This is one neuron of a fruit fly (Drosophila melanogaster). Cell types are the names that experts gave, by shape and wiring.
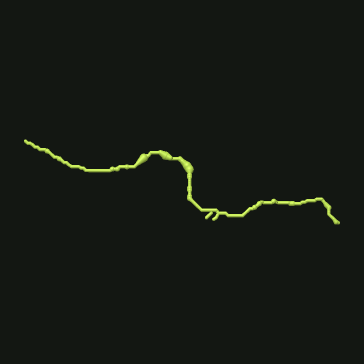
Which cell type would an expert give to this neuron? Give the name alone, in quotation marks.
"SNta28"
